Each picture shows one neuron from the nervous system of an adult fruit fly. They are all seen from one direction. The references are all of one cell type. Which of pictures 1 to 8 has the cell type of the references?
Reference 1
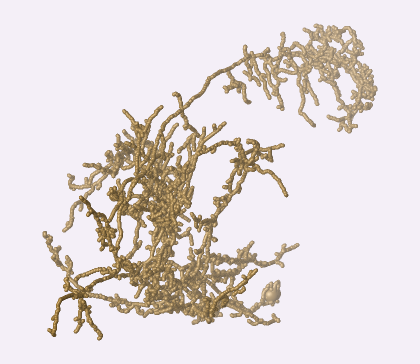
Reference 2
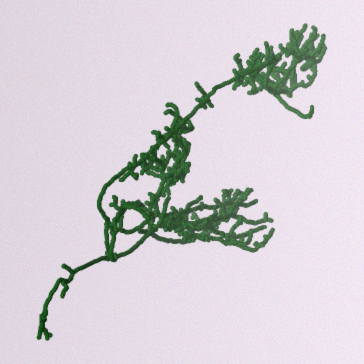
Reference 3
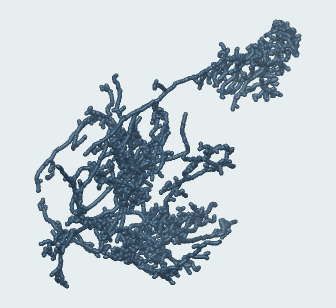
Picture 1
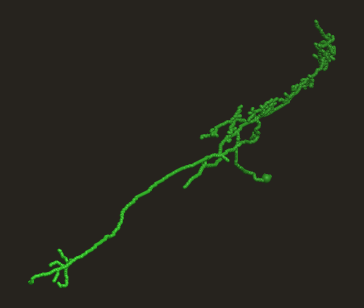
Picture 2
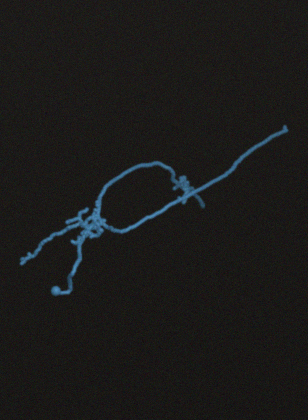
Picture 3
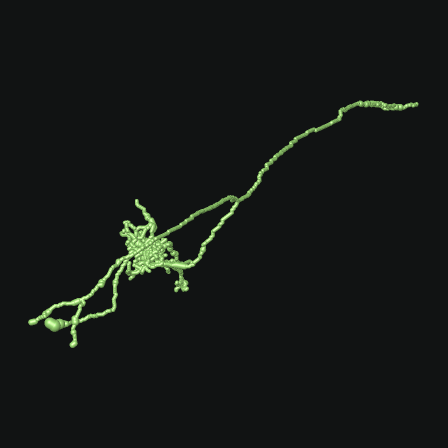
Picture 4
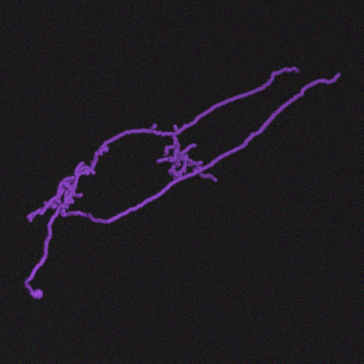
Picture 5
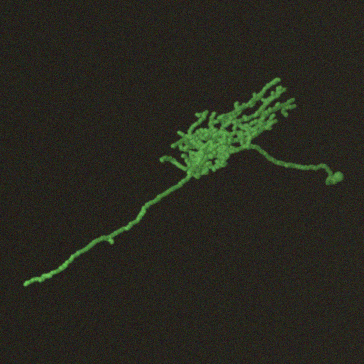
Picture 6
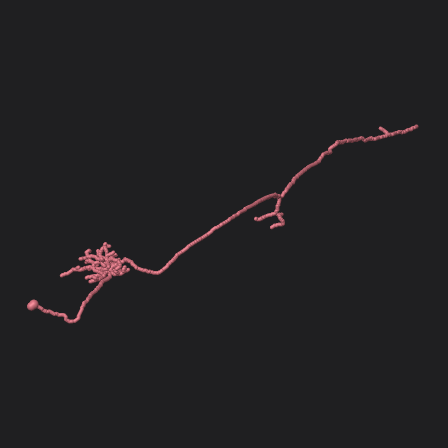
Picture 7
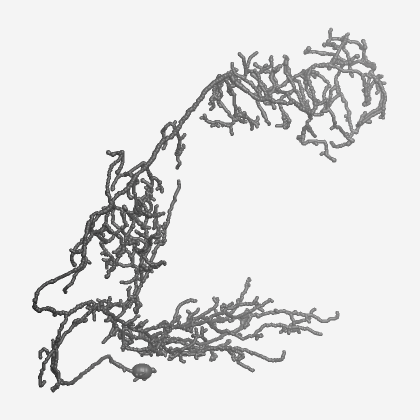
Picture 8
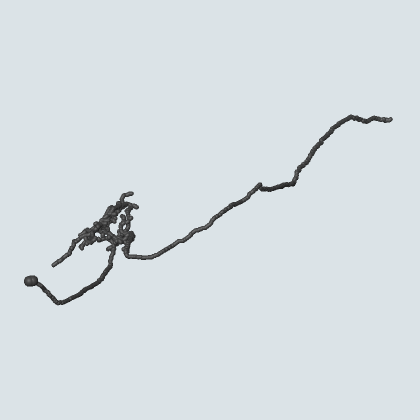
7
